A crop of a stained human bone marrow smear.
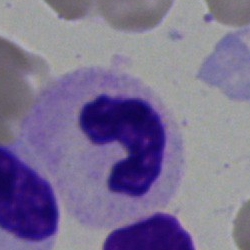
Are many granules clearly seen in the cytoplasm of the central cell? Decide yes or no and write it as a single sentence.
Yes, the cytoplasm of the cell is rich in visible granules.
